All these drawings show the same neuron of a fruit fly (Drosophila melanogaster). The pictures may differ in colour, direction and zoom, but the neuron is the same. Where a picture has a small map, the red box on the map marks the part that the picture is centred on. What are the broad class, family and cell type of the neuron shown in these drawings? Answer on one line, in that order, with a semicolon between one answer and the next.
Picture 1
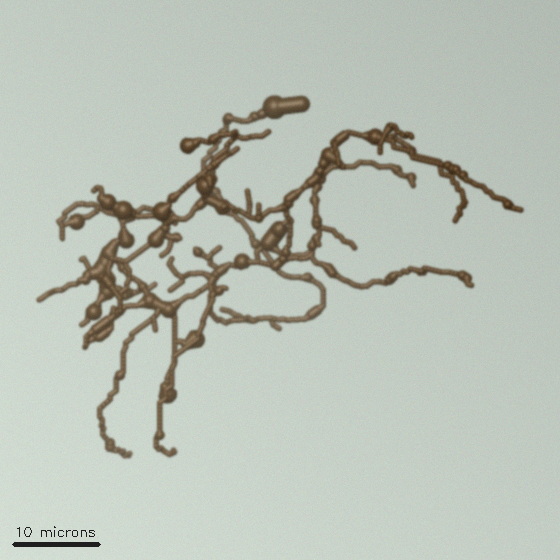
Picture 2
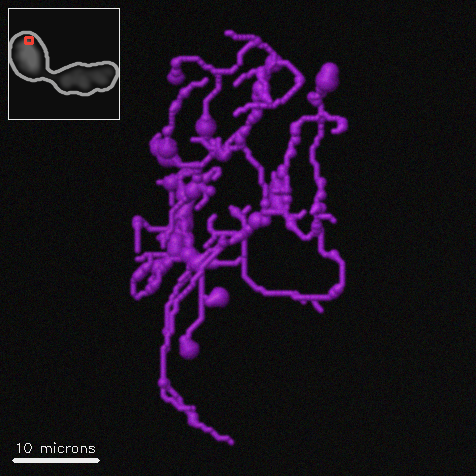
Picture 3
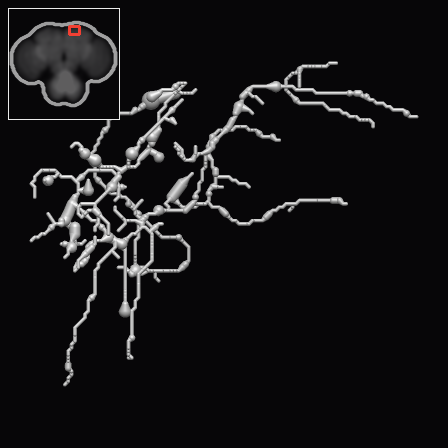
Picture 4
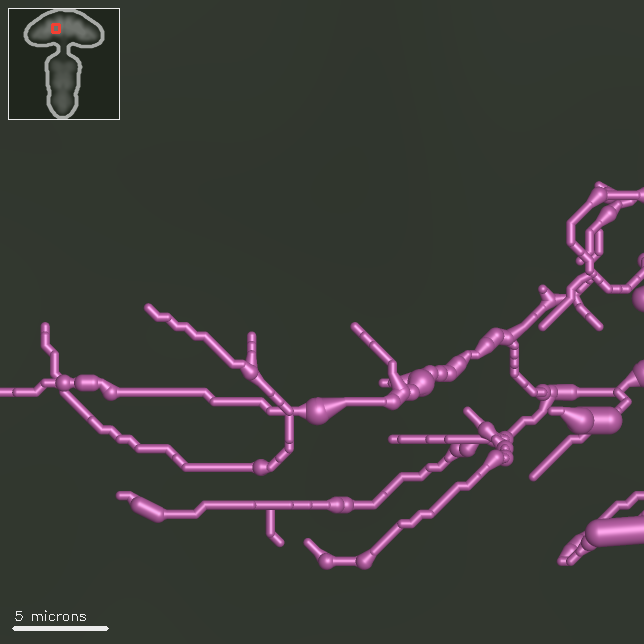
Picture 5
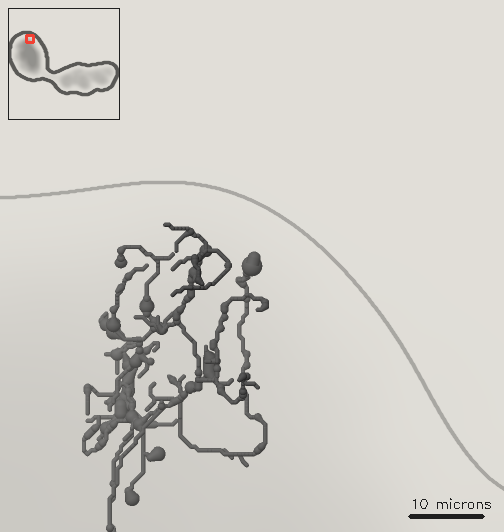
central-brain intrinsic neuron; hemilineage SLPpm2; CB4157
